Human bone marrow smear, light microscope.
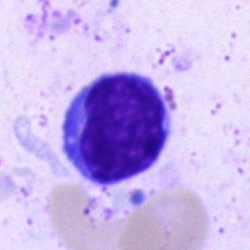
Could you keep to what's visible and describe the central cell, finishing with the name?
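A round outline with a smooth edge encloses the cell. Its nucleus lies off-centre toward the right, so most of the cytoplasm is on the left. Chromatin is dark purple and dense throughout the nucleus. The cytoplasm stains deep blue. This is a lymphocyte.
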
